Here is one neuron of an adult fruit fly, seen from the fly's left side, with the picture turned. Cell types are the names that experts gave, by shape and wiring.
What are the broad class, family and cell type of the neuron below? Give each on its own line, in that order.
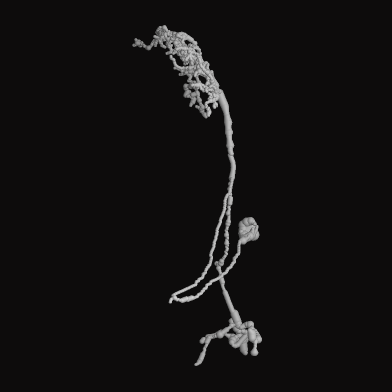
nerve-cord intrinsic neuron
hemilineage 11B
IN11B003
